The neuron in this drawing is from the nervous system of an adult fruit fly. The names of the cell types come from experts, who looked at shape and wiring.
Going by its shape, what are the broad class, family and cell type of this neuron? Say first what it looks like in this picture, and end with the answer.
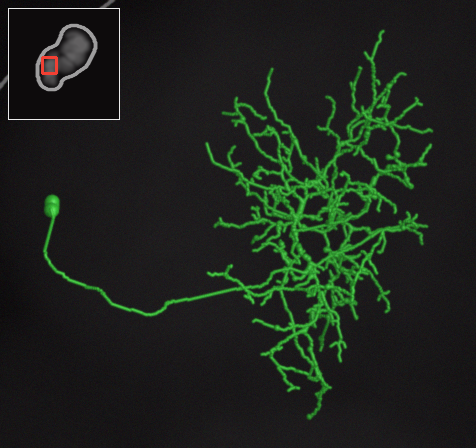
Its cell body lies on the left of the picture. Dozens of branch ends can be seen. It is a nerve-cord intrinsic neuron. The family is hemilineage 00A. It is of cell type IN00A050.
